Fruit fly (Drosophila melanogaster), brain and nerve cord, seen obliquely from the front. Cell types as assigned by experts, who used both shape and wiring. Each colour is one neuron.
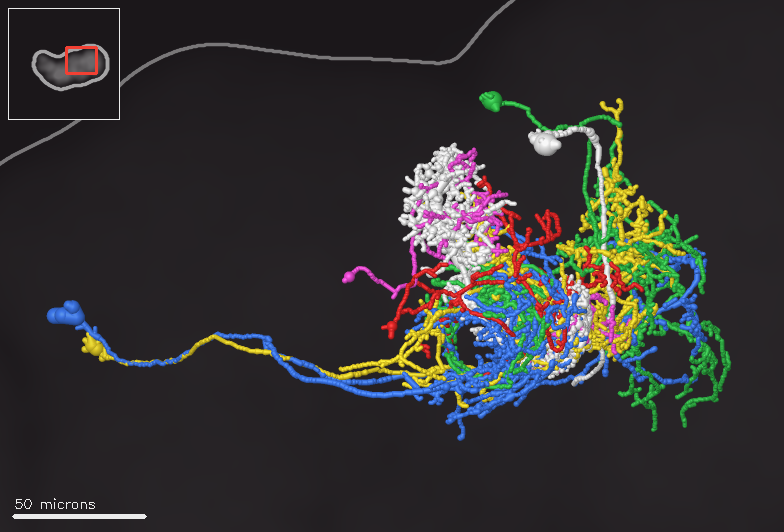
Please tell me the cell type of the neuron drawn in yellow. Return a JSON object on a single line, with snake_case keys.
{"cell_type": "MBON29"}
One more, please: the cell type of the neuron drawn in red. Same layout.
{"cell_type": "PAM08"}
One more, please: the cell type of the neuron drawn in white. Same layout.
{"cell_type": "MBON01"}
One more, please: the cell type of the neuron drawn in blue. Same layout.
{"cell_type": "MBON21"}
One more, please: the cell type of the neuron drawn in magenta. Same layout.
{"cell_type": "PAM01"}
